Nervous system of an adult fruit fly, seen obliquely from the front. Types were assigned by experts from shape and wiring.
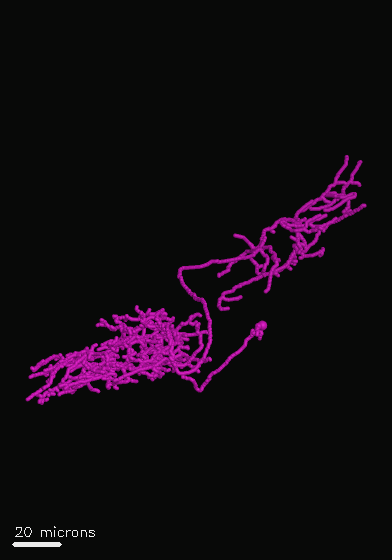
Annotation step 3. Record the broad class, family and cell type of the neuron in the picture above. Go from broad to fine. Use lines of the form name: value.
broad class: nerve-cord intrinsic neuron
family: hemilineage 11B
cell type: IN11B018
